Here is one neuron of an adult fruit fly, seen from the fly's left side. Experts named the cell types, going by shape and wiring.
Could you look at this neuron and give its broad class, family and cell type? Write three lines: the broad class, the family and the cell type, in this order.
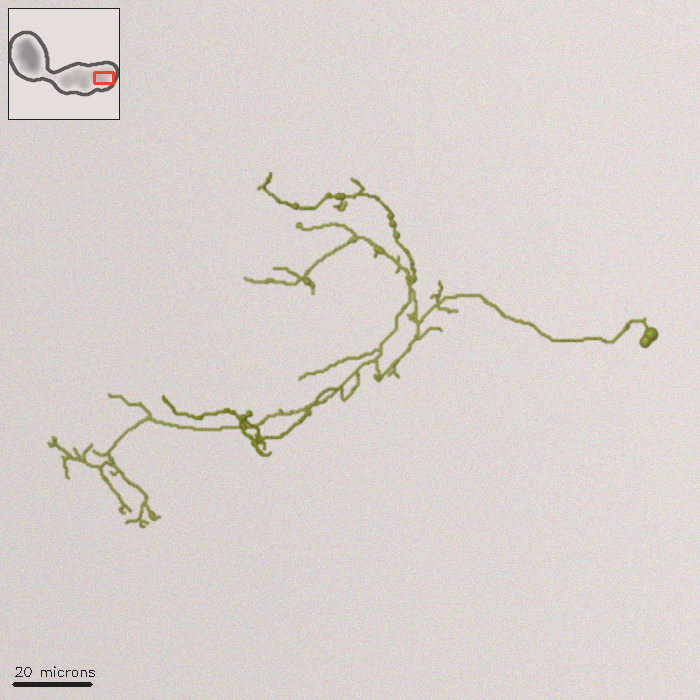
nerve-cord intrinsic neuron
hemilineage 20A.22A
IN20A.22A088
